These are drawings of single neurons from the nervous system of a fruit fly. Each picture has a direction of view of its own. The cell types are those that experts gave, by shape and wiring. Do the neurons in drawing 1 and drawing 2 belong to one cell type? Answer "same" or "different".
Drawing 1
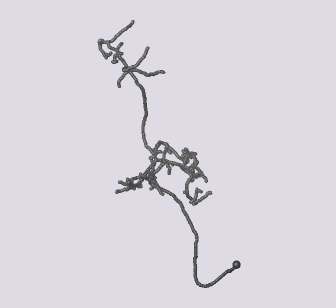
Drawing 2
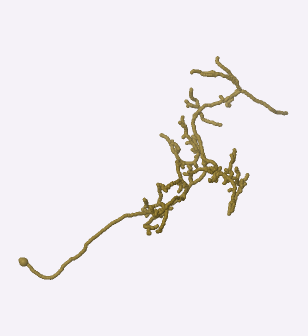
different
